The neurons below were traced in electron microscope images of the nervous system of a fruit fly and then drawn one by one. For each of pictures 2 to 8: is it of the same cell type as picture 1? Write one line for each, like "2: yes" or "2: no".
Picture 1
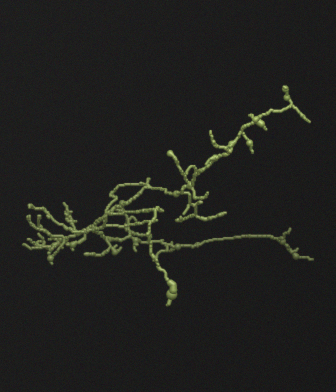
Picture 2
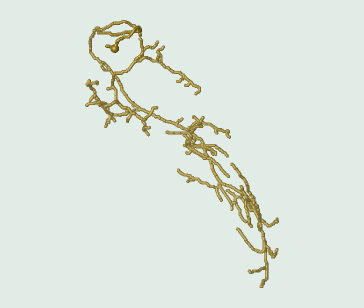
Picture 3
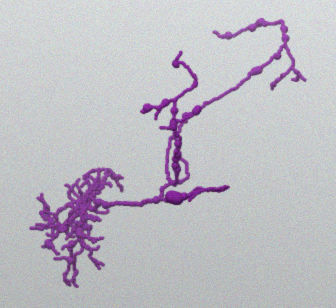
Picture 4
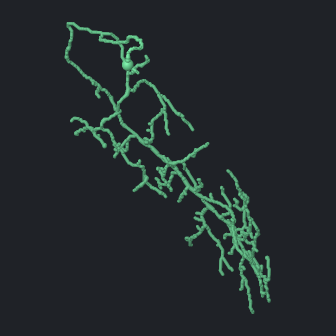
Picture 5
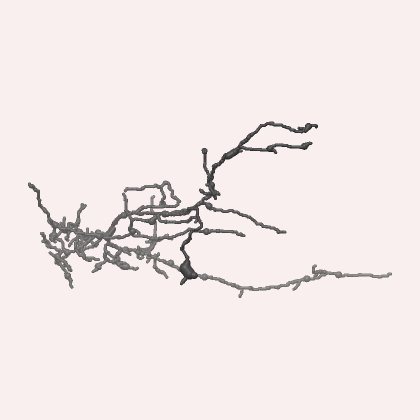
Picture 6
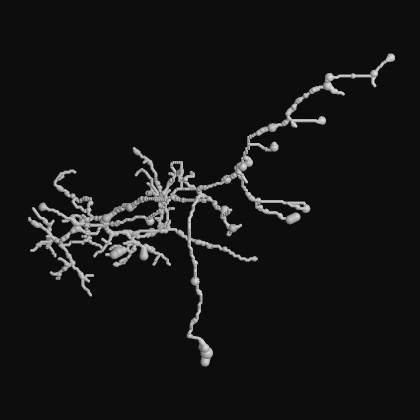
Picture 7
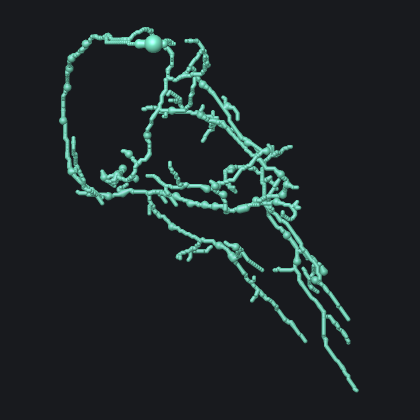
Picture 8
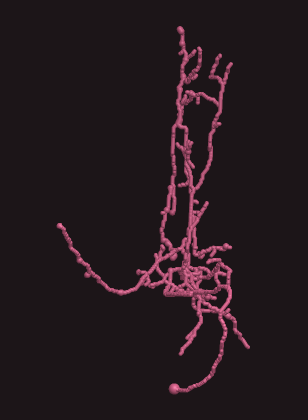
2: no
3: no
4: no
5: yes
6: yes
7: no
8: no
